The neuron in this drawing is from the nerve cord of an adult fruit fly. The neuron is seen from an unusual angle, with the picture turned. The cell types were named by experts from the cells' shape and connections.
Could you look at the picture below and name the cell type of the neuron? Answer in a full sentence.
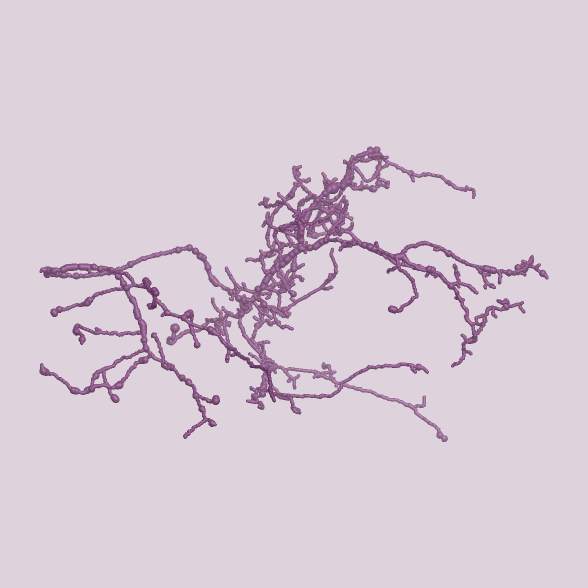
The cell type is IN01A040.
